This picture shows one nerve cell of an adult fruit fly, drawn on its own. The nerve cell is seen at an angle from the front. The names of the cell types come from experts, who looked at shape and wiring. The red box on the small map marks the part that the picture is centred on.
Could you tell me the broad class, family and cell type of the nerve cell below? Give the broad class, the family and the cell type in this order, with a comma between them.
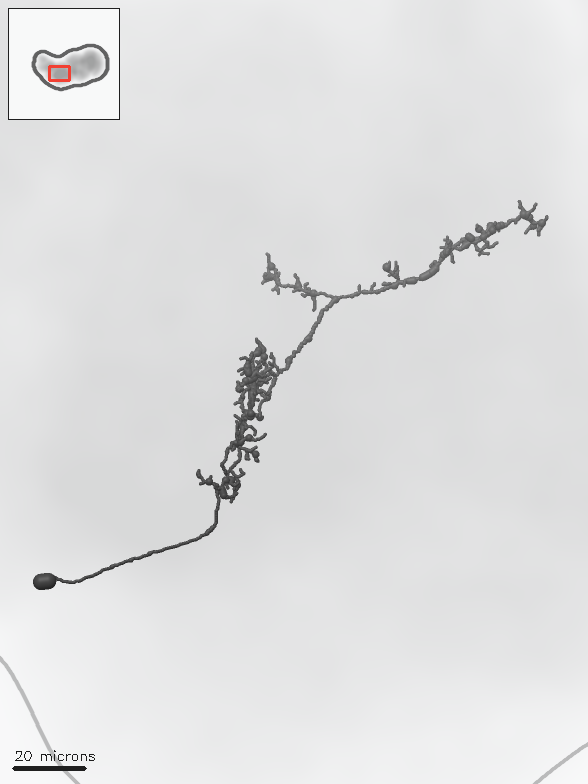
optic-lobe intrinsic neuron, TmY, TmY5a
